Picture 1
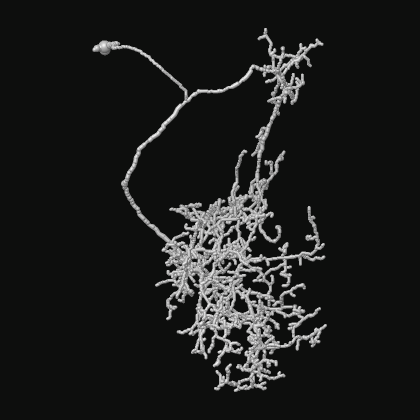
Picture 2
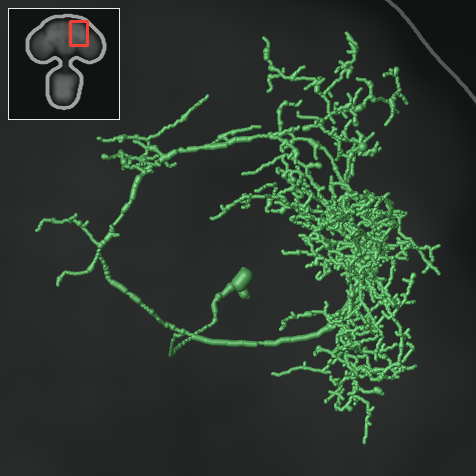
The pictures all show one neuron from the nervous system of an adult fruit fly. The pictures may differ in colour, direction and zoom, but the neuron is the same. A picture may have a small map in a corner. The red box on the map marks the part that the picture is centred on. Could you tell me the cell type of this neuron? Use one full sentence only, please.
This neuron is a cell of type AVLP474.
